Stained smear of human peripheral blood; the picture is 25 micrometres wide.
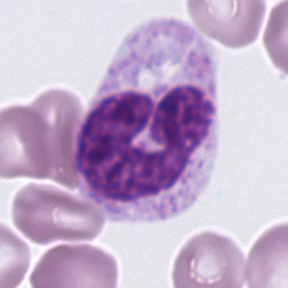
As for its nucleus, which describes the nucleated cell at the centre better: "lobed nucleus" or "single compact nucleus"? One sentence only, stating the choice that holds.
Within the cell, the nucleus is one undivided, compact round, oval or kidney-shaped mass.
